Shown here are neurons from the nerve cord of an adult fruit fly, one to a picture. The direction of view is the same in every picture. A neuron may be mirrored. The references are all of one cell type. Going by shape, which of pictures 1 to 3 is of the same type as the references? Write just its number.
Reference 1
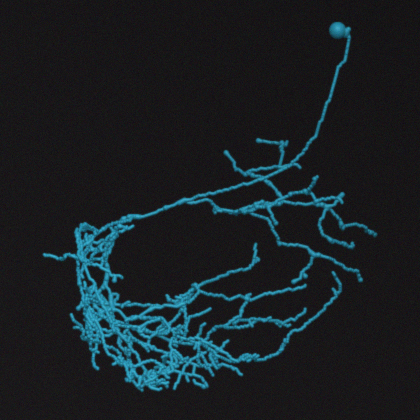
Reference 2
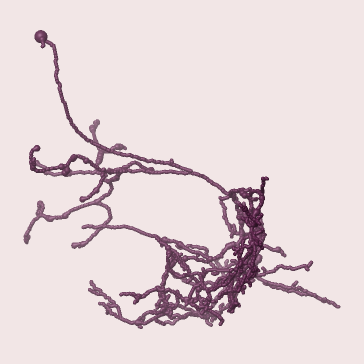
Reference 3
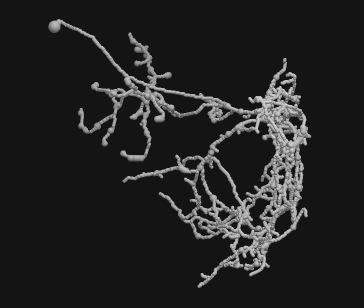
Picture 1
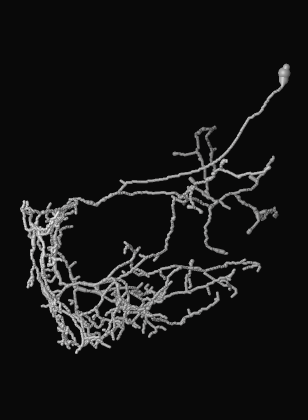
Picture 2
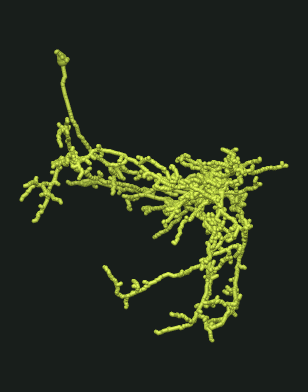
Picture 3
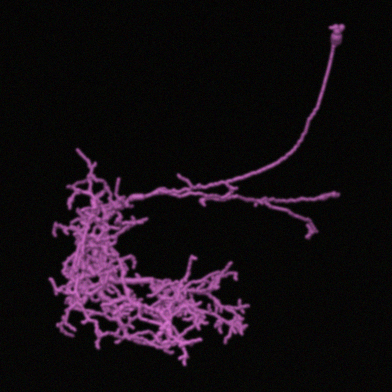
1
